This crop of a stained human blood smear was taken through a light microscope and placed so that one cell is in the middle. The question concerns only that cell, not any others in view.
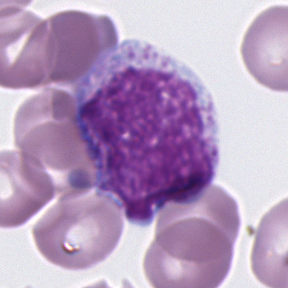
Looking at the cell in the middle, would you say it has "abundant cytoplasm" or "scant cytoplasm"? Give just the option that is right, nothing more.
Scant cytoplasm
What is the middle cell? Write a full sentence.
In the middle of this smear crop, the cell is a myelocyte.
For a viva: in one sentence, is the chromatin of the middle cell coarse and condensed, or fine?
The key point is fine chromatin with no coarse clumps.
